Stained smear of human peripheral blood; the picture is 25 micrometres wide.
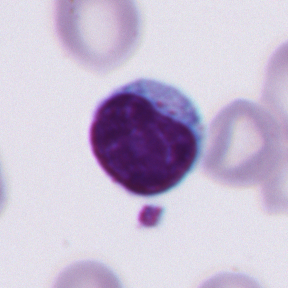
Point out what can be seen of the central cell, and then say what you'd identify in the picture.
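Notice first how dense the chromatin is, and how dark purple. In the cytoplasm you can find a few small reddish-purple granules, but no vacuoles. Just below the cell there is a small purple fragment. This is a typical lymphocyte.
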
